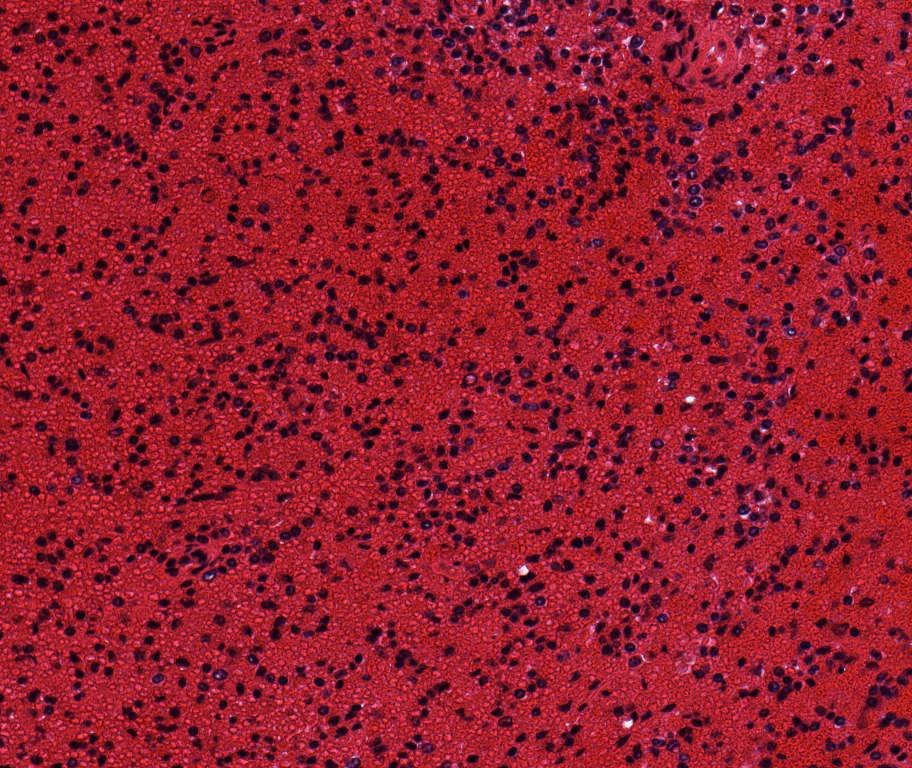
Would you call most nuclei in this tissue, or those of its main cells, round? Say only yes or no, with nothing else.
Yes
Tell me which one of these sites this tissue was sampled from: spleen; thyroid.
spleen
